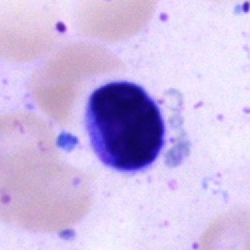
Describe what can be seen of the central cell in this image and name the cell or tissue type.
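Dense, dark purple chromatin occupies the entire nucleus. Cytoplasm is very scant, visible only as a thin paler rim along the left side of the nucleus, and contains no visible granules. The outline is smooth and rounded, without surface projections. This is a lymphocyte.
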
